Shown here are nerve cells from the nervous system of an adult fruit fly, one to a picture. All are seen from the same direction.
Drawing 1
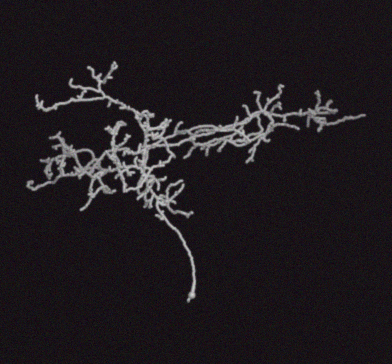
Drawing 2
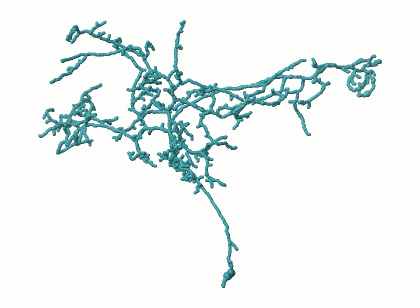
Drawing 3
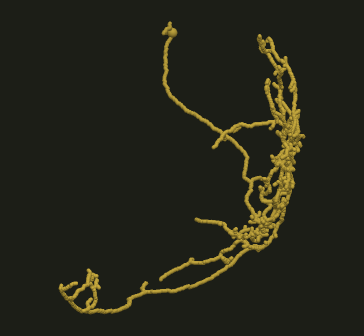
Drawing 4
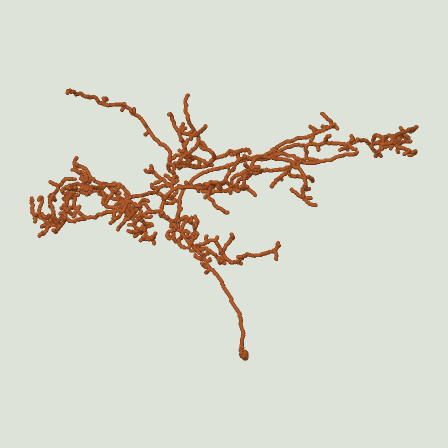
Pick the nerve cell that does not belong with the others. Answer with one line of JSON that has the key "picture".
{"picture": 3}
